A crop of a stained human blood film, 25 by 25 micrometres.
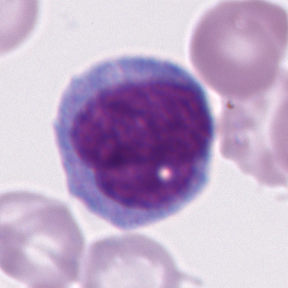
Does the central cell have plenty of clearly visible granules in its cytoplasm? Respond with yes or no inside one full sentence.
No, the cytoplasm does not hold many granules; none are visible in it.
